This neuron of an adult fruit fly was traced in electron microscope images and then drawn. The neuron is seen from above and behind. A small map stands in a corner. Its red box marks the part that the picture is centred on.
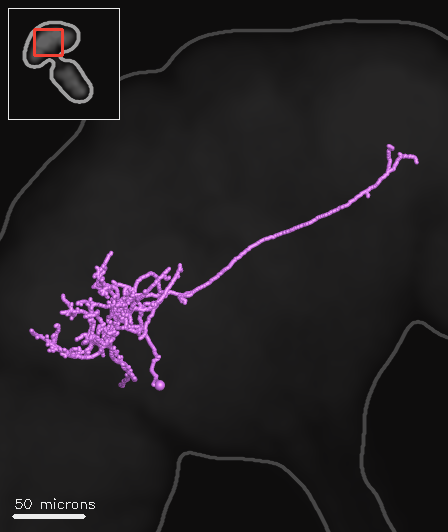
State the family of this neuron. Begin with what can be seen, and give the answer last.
It lies in the brain. By the scale bar it is about 300 microns wide in this view. Its broad class is central-brain intrinsic neuron. The family is hemilineage DL1_ventral.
